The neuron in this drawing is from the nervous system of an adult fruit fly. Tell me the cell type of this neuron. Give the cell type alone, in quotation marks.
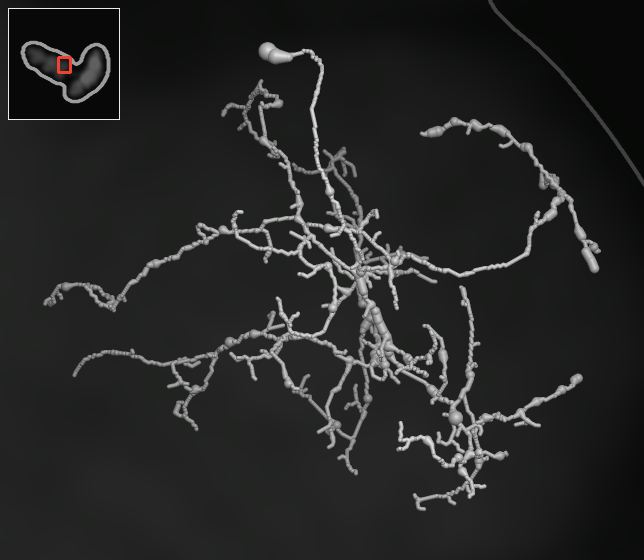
"IN20A.22A042"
